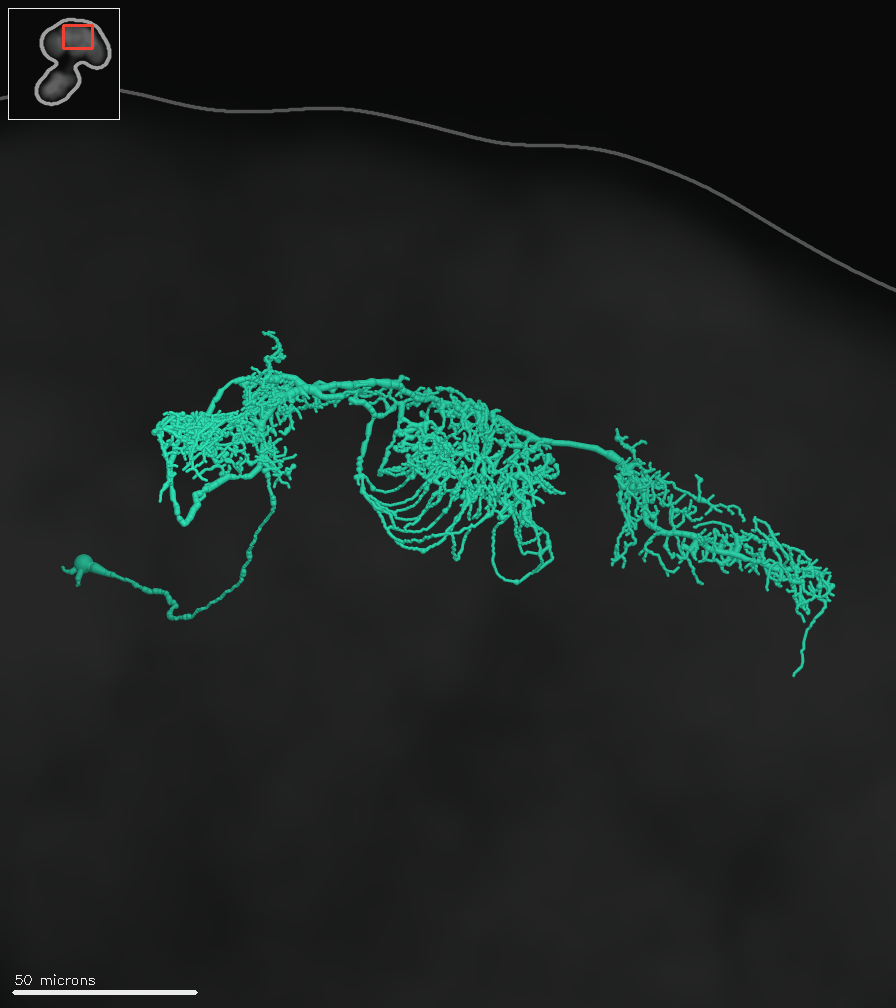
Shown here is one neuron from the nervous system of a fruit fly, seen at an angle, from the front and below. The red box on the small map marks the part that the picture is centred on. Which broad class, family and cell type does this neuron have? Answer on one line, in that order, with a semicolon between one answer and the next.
central-brain intrinsic neuron; class CX; ExR1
